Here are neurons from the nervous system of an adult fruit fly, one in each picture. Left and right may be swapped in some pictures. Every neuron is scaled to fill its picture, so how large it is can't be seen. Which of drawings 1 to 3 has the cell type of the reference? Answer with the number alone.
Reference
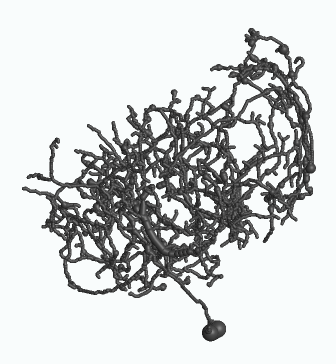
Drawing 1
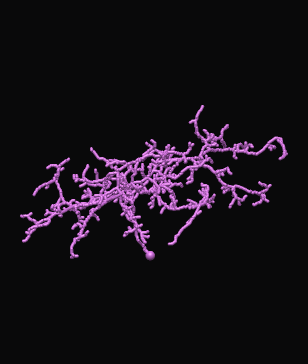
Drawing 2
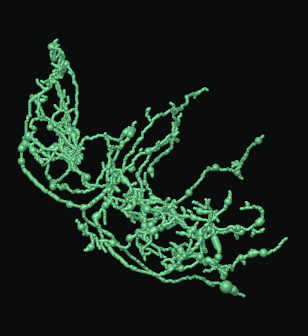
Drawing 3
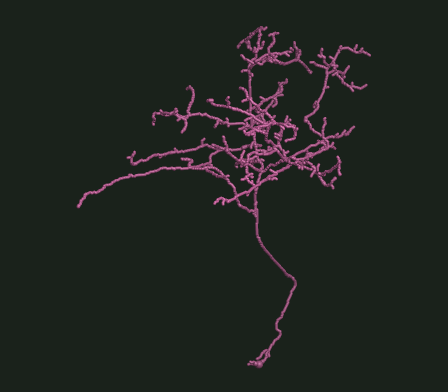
2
